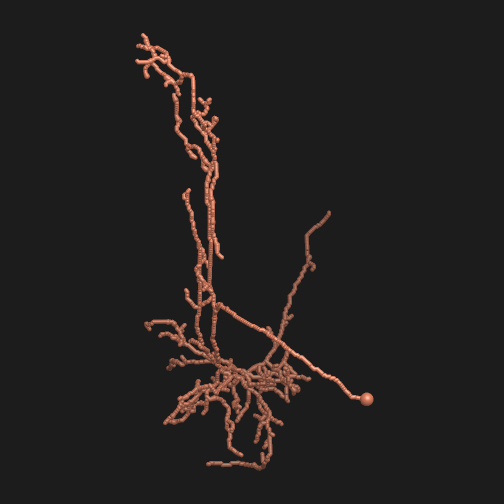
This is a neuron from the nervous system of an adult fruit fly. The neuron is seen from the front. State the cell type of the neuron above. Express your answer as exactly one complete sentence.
The cell type that this neuron has is LAL064.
